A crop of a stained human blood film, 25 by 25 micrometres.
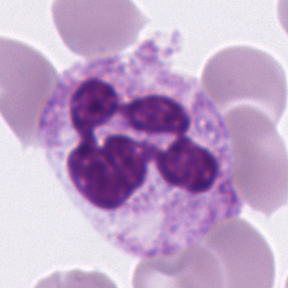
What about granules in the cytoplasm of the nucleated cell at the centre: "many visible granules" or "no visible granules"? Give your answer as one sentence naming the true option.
What the cytoplasm holds is many visible granules.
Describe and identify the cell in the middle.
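Look at that nucleus: it's split into four separate lobes, tied to one another by thin strands of nuclear material. The chromatin is dense and takes a dark purple stain, and the cell itself is roughly round in outline. That's a segmented neutrophil.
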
